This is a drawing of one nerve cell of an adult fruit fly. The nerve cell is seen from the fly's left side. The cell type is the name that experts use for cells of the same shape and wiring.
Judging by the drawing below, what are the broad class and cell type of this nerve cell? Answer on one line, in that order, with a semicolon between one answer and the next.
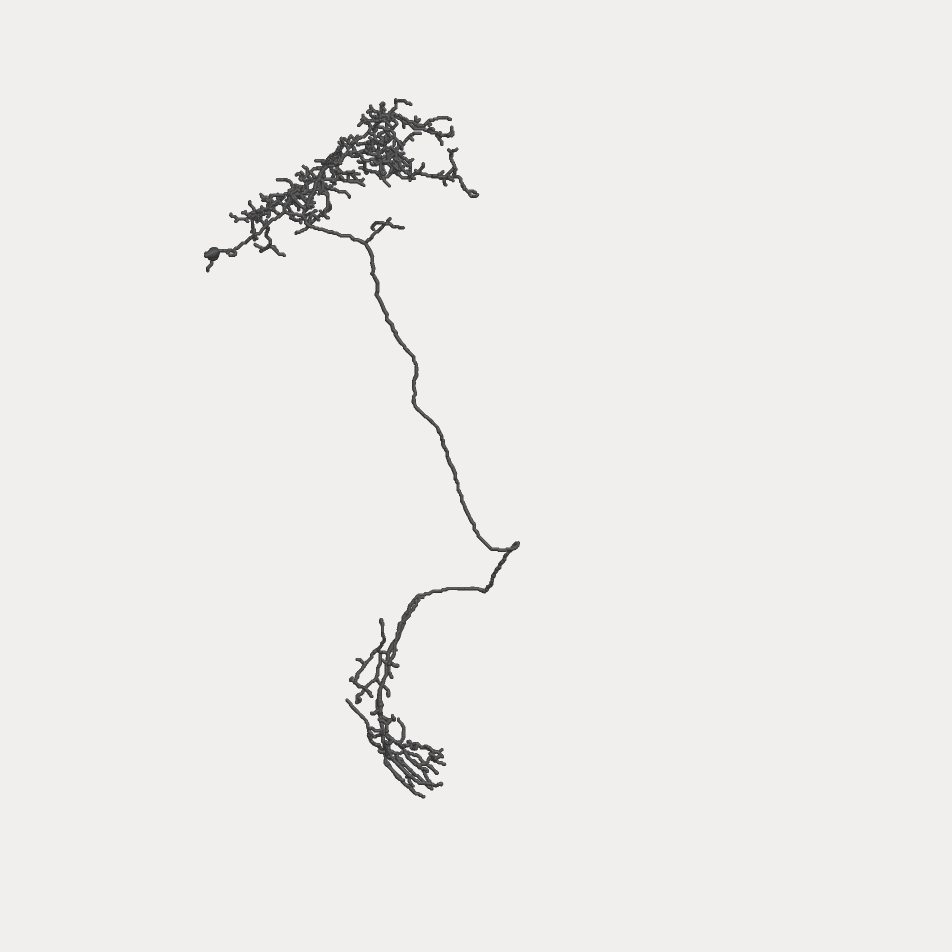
central-brain intrinsic neuron; SMP603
